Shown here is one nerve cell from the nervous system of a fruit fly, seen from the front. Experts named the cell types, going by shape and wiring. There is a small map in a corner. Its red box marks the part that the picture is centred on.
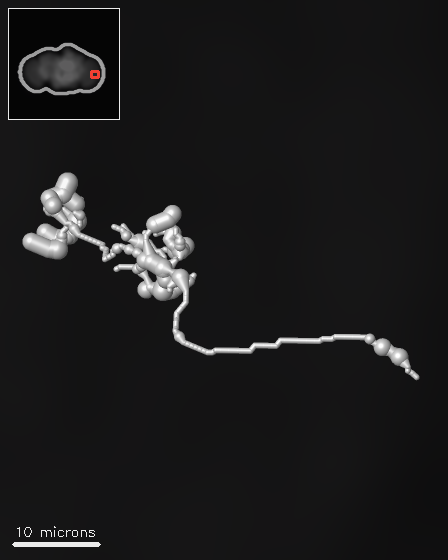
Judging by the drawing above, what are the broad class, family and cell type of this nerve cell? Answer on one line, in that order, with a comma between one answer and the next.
optic-lobe intrinsic neuron, L, L5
